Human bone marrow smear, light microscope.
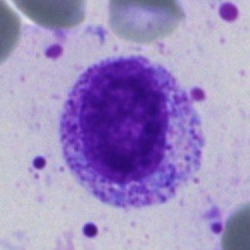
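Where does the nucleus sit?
Off-centre, toward the upper left, as far as I can see.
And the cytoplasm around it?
Its rim looks widest at the lower right, and it is crowded with dark purple granules, pale lilac in between them.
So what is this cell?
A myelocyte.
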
